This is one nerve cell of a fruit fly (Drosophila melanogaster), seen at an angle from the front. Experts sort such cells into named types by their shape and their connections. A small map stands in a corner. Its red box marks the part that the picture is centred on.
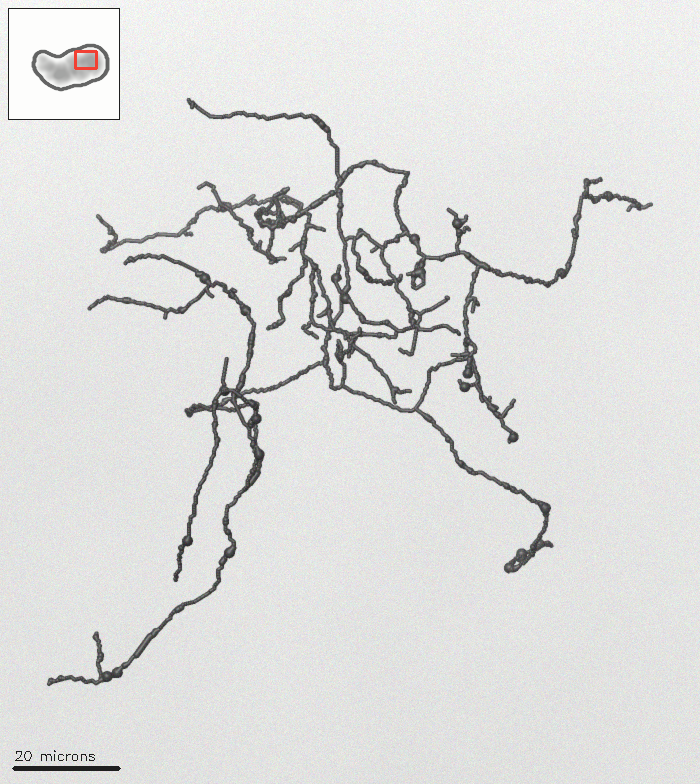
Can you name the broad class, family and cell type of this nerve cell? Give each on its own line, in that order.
central-brain intrinsic neuron
hemilineage SMPad3
CB3574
